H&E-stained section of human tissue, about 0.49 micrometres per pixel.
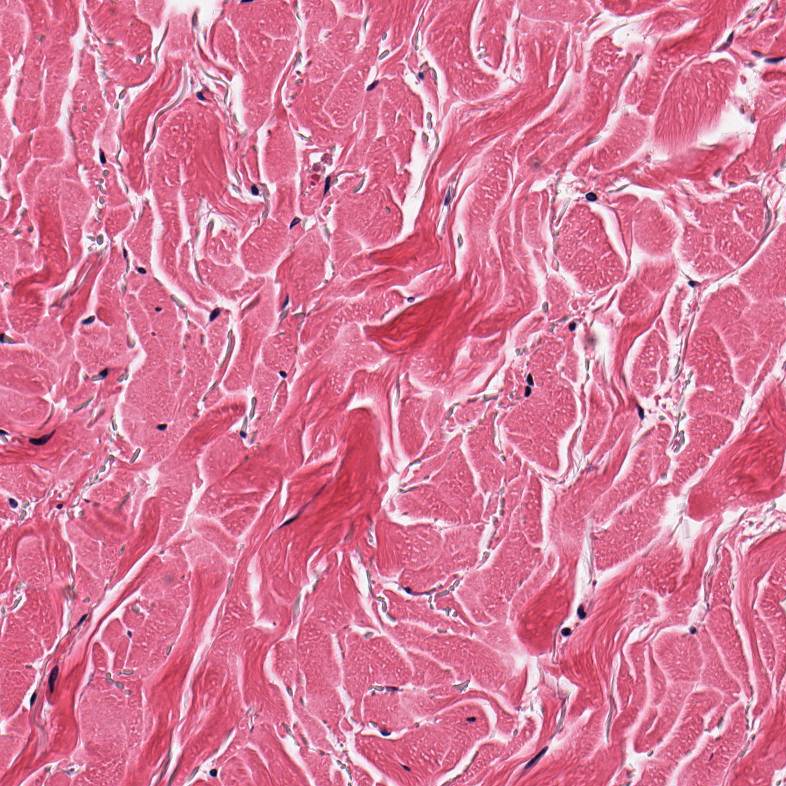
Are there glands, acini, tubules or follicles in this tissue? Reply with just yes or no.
No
